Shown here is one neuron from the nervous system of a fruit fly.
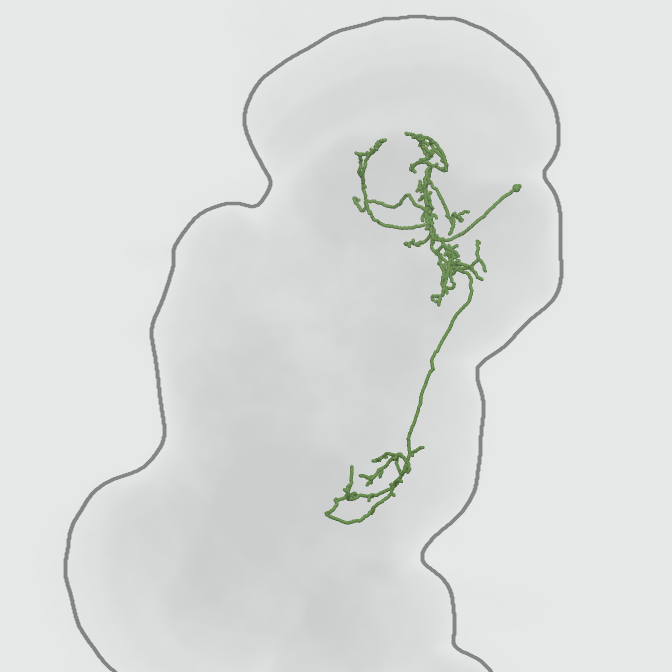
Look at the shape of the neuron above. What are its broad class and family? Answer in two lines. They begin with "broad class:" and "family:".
broad class: central-brain intrinsic neuron
family: hemilineage VPNp&v1_posterior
